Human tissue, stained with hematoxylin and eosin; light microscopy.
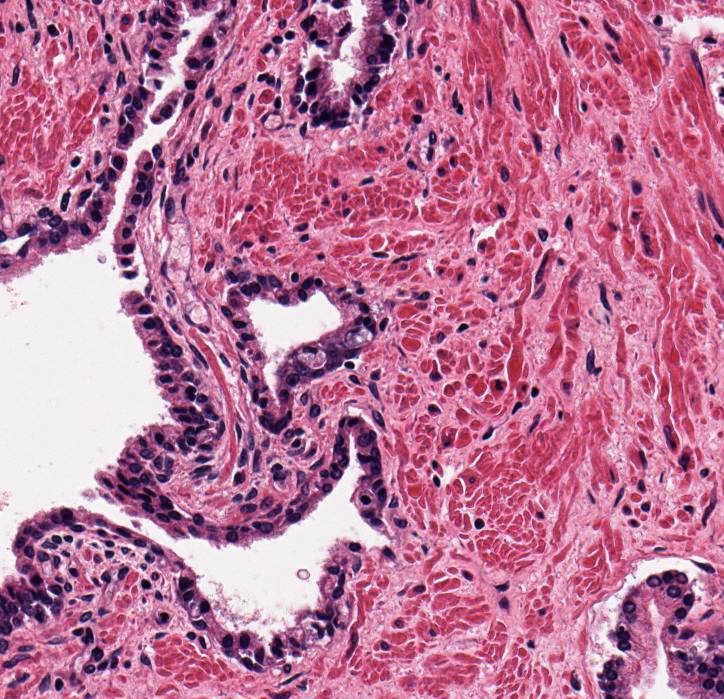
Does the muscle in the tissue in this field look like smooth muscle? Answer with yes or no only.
Yes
